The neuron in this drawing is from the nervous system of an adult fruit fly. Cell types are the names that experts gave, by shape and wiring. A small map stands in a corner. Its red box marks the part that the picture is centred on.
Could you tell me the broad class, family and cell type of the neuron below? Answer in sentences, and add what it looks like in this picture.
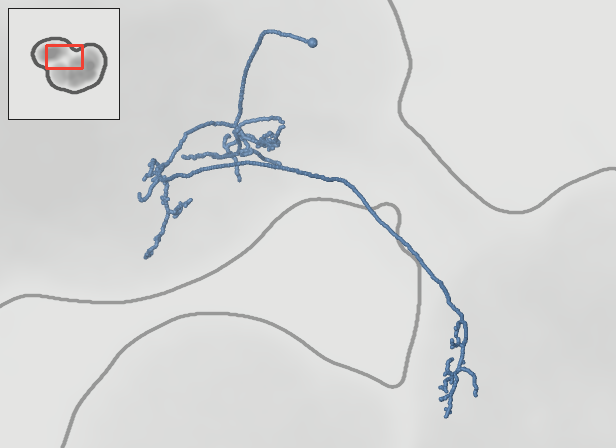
It is an ascending neuron. Its family is hemilineage 07B. The cell type is AN07B091. The cell body is at the top of the picture. As drawn here it is about as wide as it is tall.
